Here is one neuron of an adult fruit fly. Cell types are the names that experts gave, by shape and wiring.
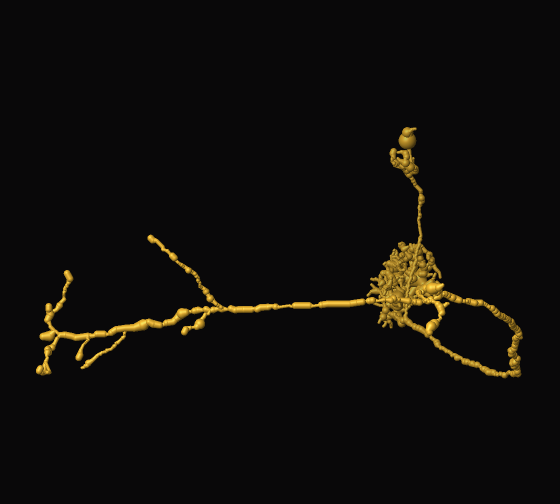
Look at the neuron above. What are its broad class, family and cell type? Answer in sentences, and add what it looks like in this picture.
Its broad class is central-brain intrinsic neuron. The family is hemilineage ALad1. The cell type is VM5v_adPN. The cell body is at the upper right of the picture. The picture shows dozens of branch ends.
